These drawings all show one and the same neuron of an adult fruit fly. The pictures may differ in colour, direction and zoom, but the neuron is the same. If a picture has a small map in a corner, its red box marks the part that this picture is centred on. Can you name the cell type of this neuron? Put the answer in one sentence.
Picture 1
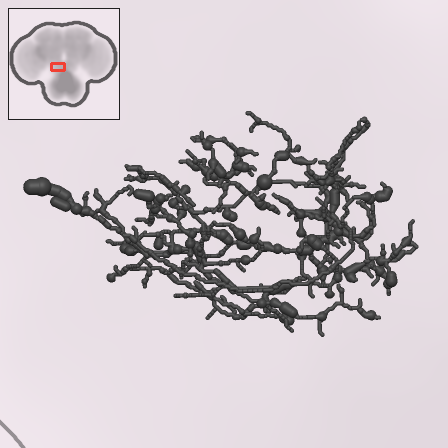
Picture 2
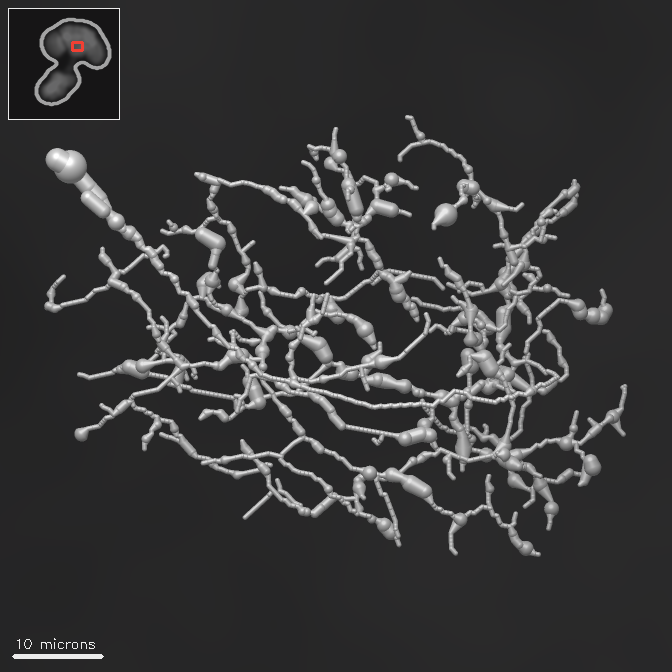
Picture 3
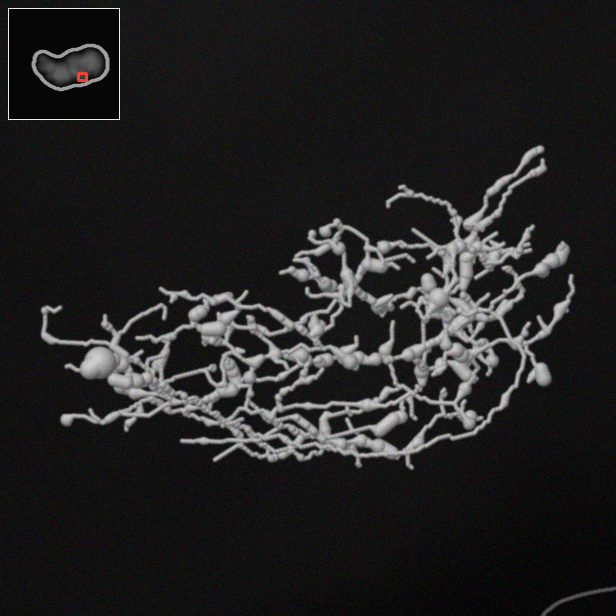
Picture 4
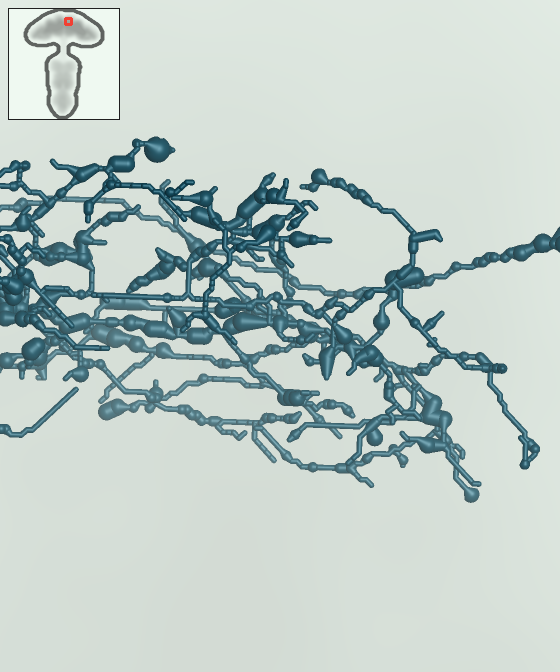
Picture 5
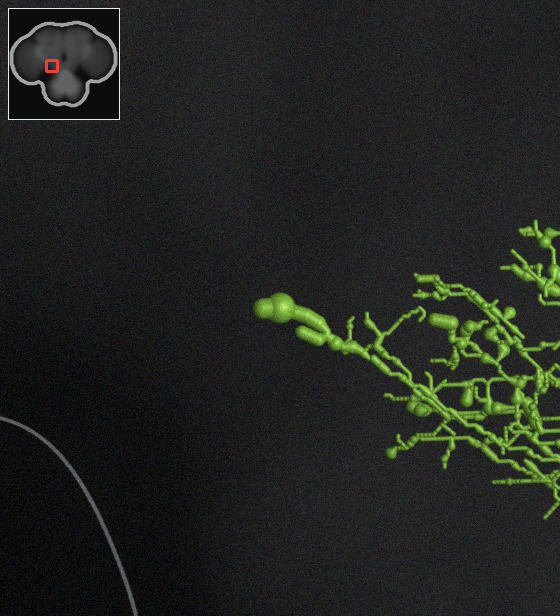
The cell type is GNG605.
